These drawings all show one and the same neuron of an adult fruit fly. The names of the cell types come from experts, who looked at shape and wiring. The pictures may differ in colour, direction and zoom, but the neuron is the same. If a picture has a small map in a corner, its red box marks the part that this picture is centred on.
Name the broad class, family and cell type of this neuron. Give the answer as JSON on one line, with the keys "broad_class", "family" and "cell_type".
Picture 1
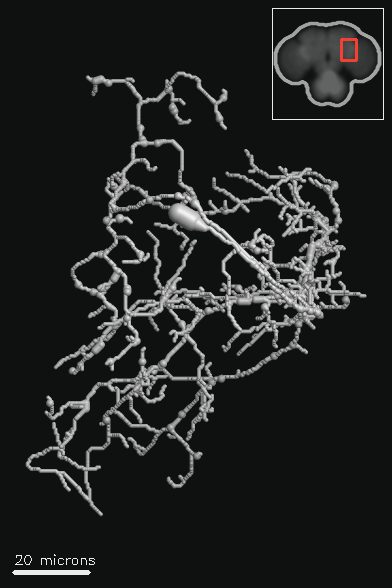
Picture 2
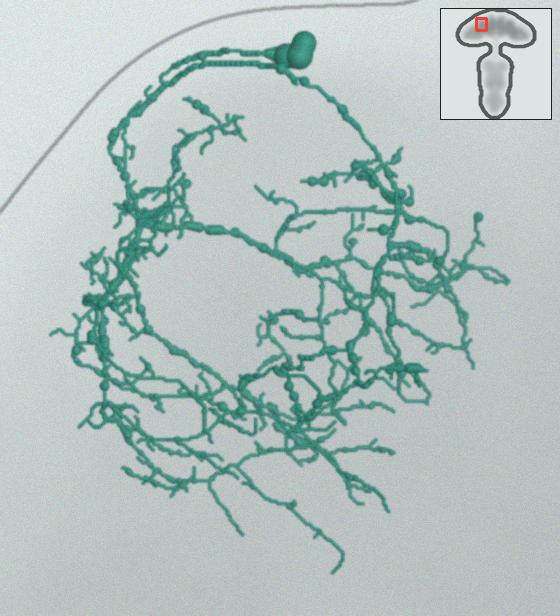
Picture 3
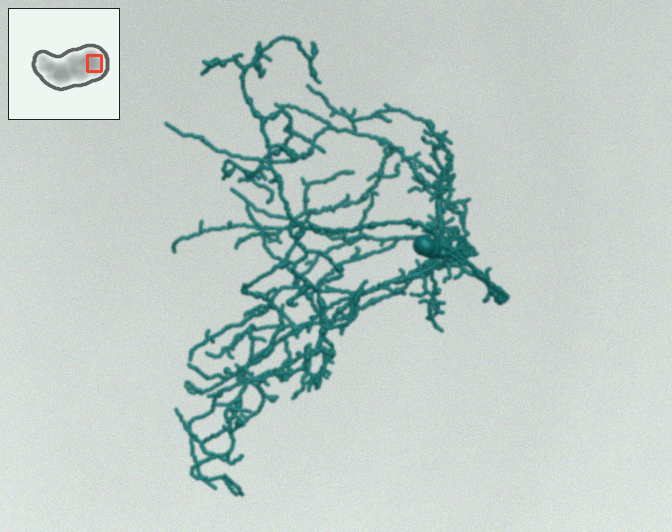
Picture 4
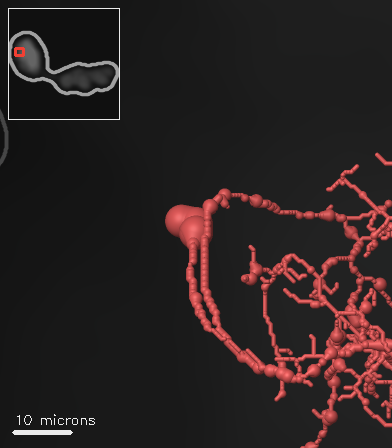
{"broad_class": "central-brain intrinsic neuron", "family": "hemilineage VLPa1_lateral", "cell_type": "AVLP300_a"}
